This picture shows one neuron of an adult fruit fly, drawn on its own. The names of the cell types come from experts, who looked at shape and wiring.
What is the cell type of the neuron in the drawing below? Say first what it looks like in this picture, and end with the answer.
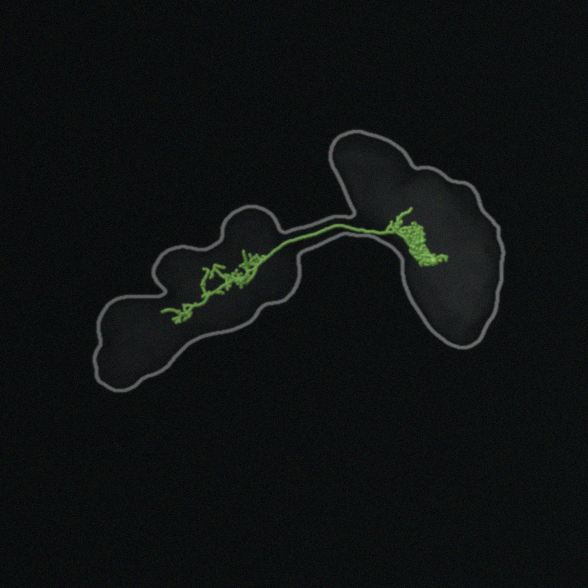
It reaches both the brain and the nerve cord, passing through the neck. The cell body can be seen on the right of the picture. It is a descending neuron. It is of cell type DNpe055.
